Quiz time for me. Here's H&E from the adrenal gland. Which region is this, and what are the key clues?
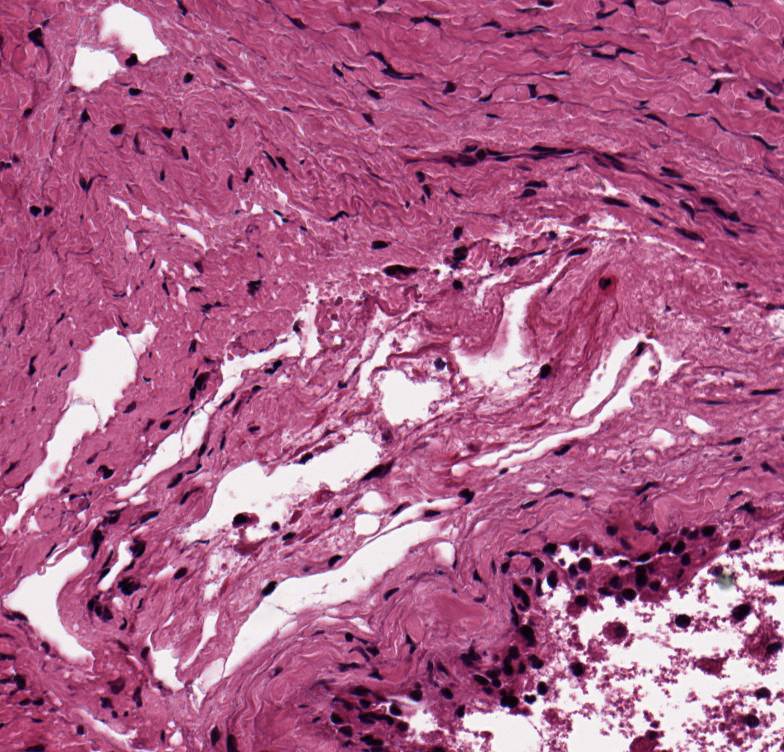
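This, I'd say, is dense connective tissue. Most of the field is dense pink collagenous stroma of wavy fibre bundles, with sparse, small, dark, elongated spindle-shaped nuclei between the fibres.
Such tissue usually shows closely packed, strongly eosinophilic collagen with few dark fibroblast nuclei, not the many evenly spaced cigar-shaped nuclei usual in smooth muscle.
Up top, the fibres run roughly horizontally.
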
